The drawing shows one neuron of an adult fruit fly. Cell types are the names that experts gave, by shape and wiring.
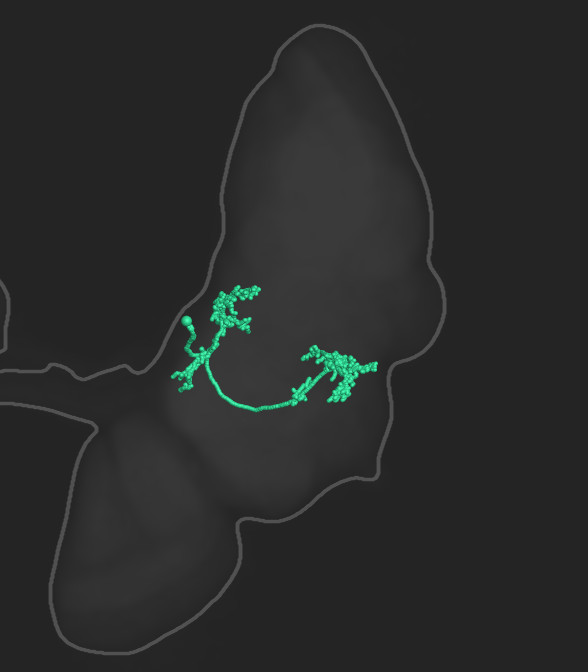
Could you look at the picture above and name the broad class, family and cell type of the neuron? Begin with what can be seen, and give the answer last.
It is in the brain and does not reach the nerve cord. As drawn here it is wider than it is tall. Its broad class is central-brain intrinsic neuron. The family is hemilineage PSp1. Its cell type is LAL147_c.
